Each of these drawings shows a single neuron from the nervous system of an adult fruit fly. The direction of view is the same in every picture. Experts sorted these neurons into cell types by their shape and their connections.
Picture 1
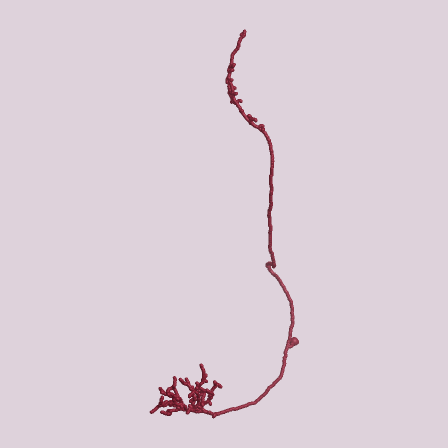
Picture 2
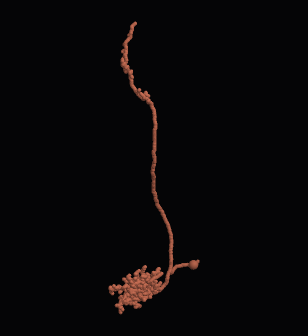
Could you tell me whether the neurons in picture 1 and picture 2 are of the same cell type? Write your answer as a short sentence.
They are of the same cell type.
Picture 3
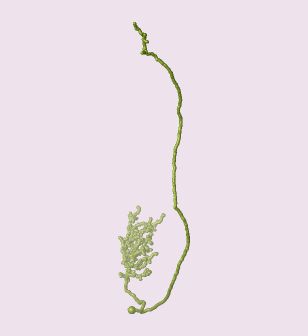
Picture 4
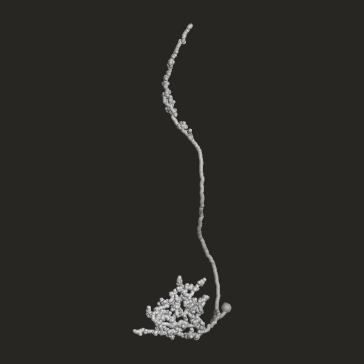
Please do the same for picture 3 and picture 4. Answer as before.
They are of different cell types.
